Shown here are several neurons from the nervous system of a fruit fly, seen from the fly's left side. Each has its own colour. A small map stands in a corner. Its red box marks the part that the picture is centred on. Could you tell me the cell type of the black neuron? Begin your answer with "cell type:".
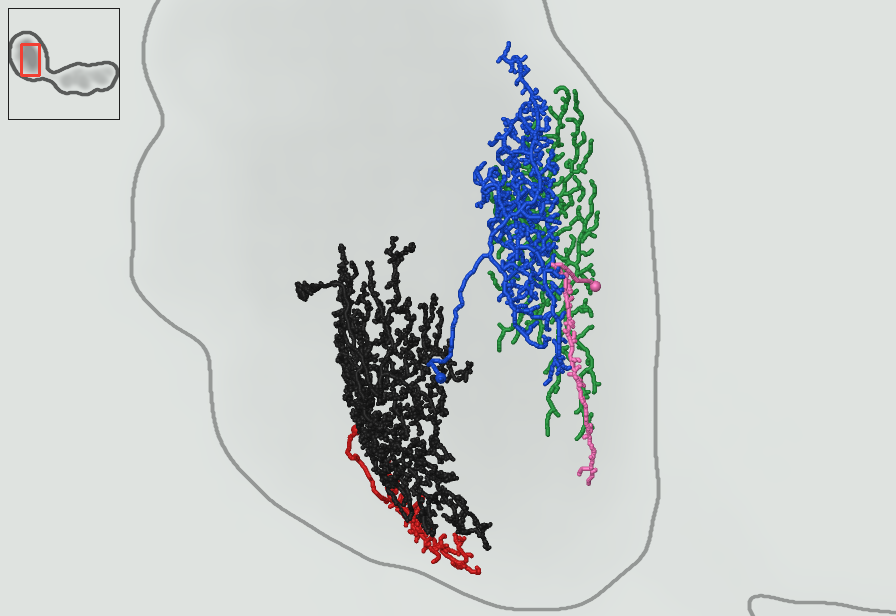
cell type: Dm19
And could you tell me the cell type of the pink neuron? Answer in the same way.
cell type: Dm3c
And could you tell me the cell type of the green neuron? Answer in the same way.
cell type: Dm14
